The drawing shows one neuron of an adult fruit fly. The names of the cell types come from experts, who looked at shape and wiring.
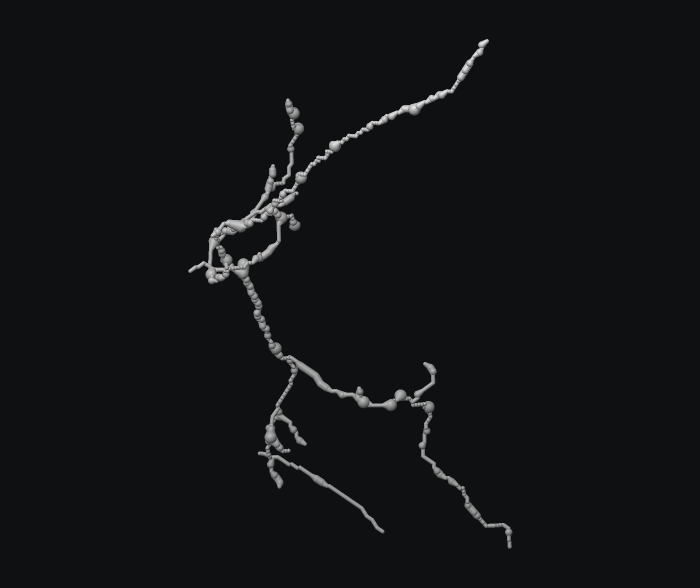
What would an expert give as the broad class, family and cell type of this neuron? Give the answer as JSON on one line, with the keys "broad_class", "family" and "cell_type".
{"broad_class": "sensory neuron entering the brain", "family": "class mechanosensory", "cell_type": "JO-FV"}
